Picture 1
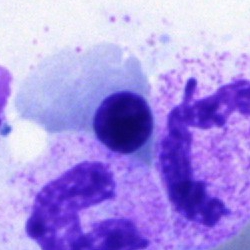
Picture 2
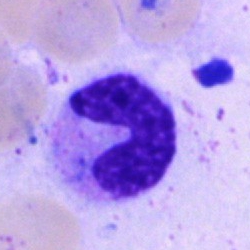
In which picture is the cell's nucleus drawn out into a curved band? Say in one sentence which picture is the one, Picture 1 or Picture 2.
The cell shown in picture 2 carries a curved, lobeless band-shaped nucleus.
